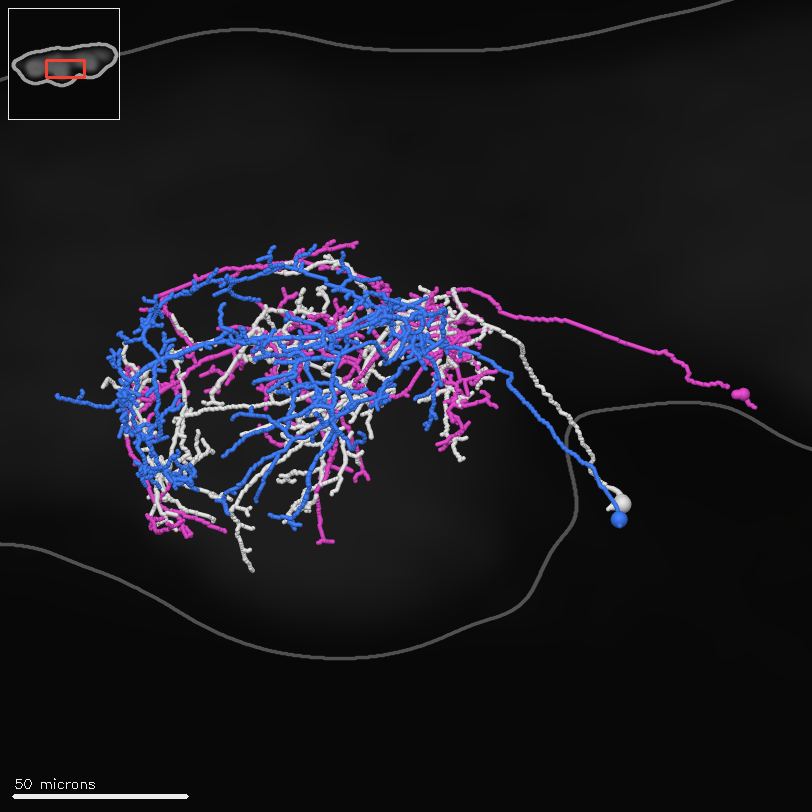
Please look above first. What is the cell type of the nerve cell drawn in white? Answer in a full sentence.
The cell type is IN03A030.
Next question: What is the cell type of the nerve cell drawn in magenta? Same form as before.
The cell type is IN03A032.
